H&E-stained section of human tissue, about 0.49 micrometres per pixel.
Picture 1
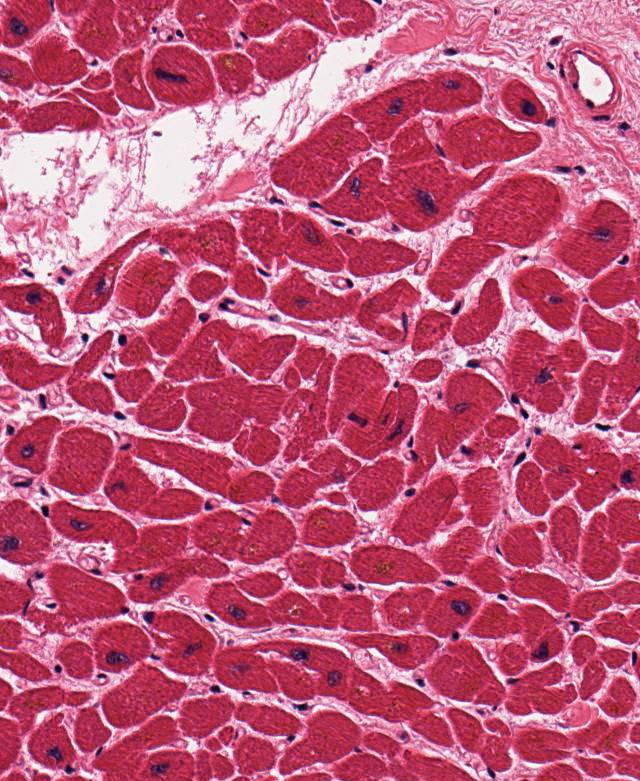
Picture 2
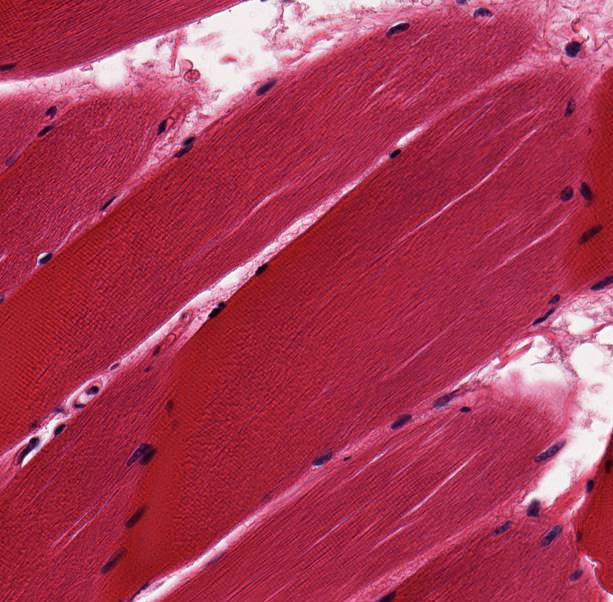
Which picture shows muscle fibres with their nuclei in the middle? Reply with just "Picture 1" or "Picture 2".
Picture 1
